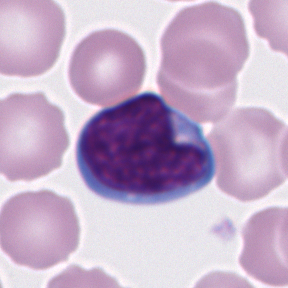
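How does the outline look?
Smooth and rounded, with no surface projections that I can find.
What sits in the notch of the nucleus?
A pale, lightly stained area.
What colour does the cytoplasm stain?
Blue, and I see no granules in it.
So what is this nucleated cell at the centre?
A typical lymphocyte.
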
